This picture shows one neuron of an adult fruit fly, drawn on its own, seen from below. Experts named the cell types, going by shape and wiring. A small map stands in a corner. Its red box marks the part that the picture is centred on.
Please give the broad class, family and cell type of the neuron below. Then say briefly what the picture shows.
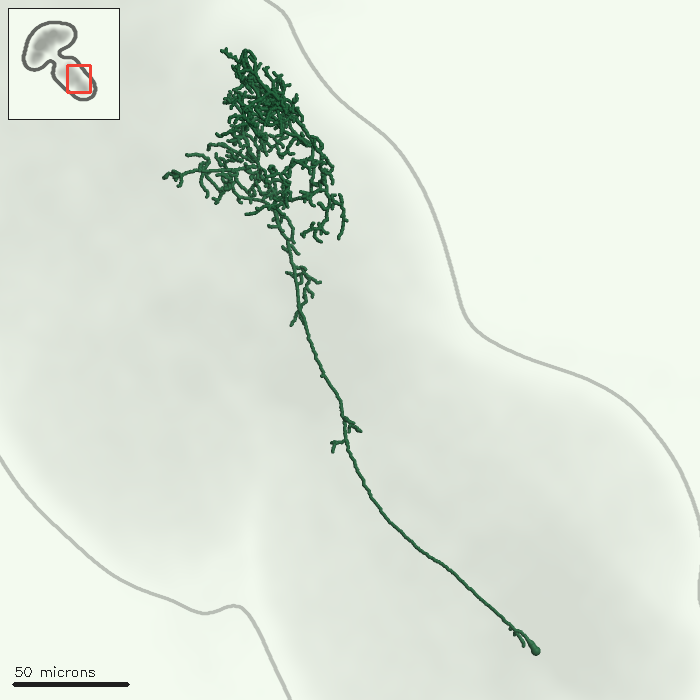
Its broad class is nerve-cord intrinsic neuron. The family is hemilineage 06B. It is of cell type IN06B047. It lies in the nerve cord. From top to bottom in the picture it spans about 250 microns. Dozens of branch ends can be seen.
